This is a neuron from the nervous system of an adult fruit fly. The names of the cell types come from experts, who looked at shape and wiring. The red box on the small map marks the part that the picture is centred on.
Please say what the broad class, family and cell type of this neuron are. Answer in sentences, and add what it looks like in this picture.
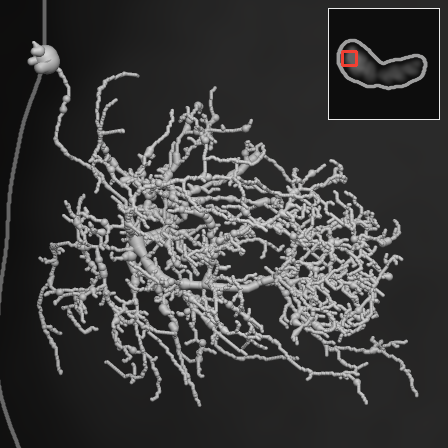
This is a central-brain intrinsic neuron. Its family is hemilineage VLPl2_medial. Its cell type is AVLP152. Its cell body lies at the upper left of the picture. The picture shows more than a hundred branch ends.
